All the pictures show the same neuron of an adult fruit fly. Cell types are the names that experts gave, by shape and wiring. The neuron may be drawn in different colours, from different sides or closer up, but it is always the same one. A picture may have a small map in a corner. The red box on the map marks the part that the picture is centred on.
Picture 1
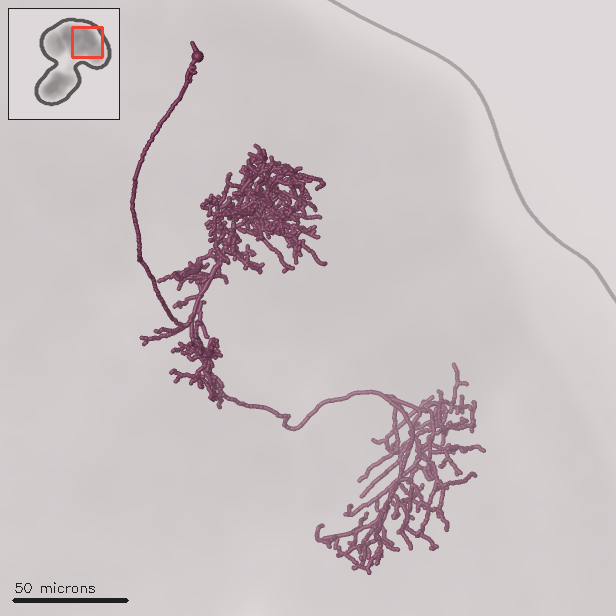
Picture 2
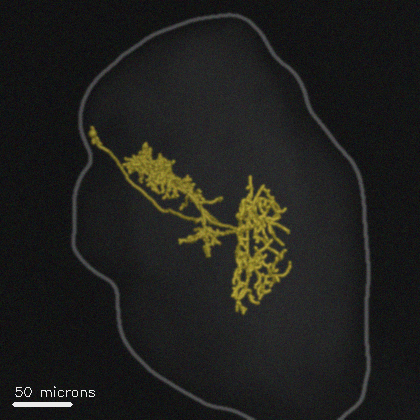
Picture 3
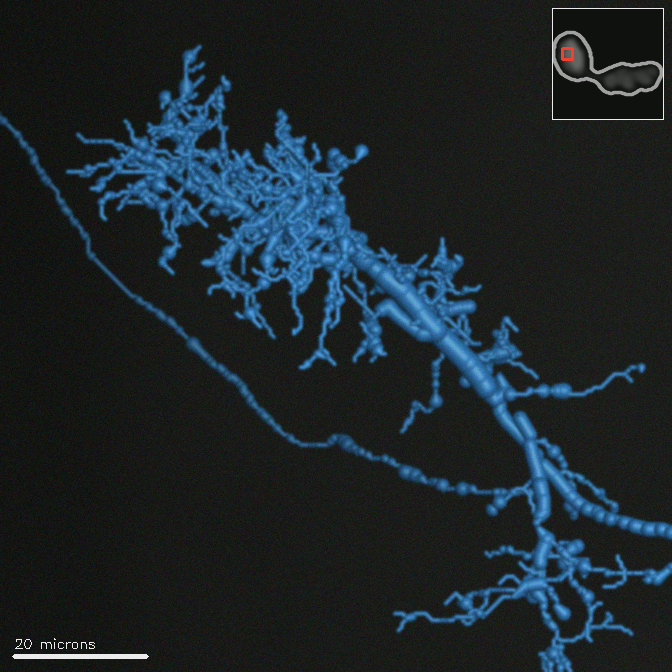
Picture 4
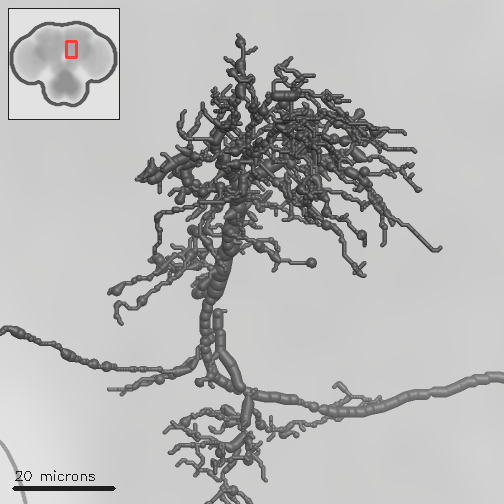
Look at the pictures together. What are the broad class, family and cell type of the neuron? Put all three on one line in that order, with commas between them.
visual centrifugal neuron, LoVC, LoVC9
